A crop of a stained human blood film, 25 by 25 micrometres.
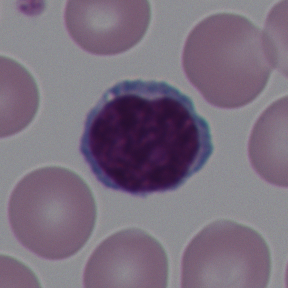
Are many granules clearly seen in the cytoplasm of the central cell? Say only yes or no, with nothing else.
No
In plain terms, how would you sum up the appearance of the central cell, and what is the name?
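Cell about 12 by 10 micrometres; outer edge slightly uneven, with small bumps. Nucleus about 9 micrometres across, filling about 70% of the cell's area. Shallow notch at the top edge of the nuclear outline. Cytoplasm: thin pale blue rim around the nucleus. Tiny clear spot in the cytoplasm at the upper left edge of the cell. Typical lymphocyte.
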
